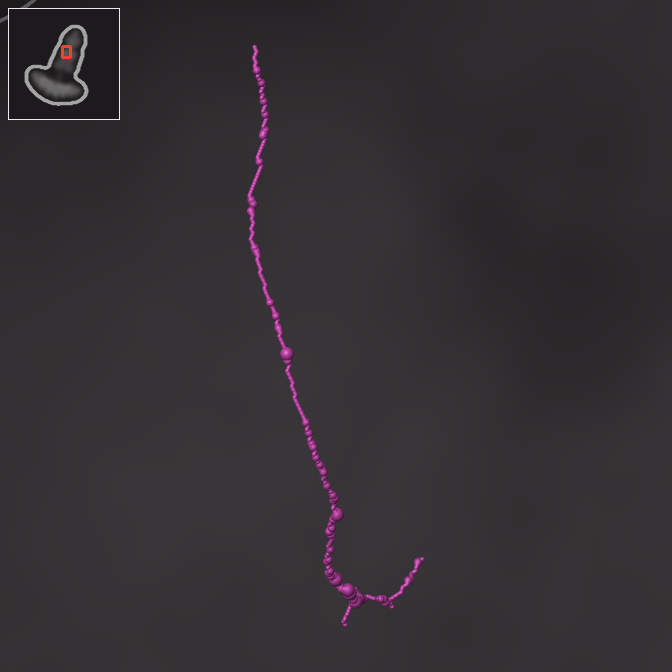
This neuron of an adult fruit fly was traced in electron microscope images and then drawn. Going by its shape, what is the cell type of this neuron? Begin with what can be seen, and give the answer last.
The drawing shows no cell body. It has a dozen or fewer branch ends. This is a sensory neuron entering the nerve cord. It is of cell type LgLG1a.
